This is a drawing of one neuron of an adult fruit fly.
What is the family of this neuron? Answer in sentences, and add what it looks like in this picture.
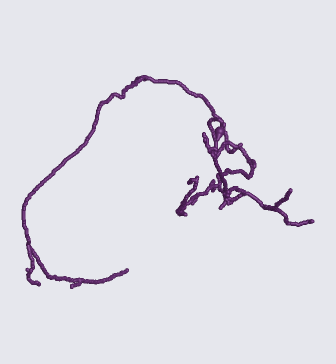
Its family is LoVC. This is a visual centrifugal neuron. In this view it is wider than it is tall.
